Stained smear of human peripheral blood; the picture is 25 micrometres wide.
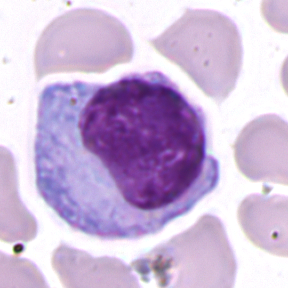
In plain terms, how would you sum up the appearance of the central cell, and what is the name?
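Outline broadly rounded but slightly irregular, with flattened stretches where red cells lie close. The nucleus is a rounded oval of about 12 by 10 micrometres, placed off-centre toward the right side of the cell. Its chromatin is dark purple and coarsely clumped, with paler streaks between the clumps. The cytoplasm shows a faintly mottled texture without distinct coloured granules. The cell is a plasma cell.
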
